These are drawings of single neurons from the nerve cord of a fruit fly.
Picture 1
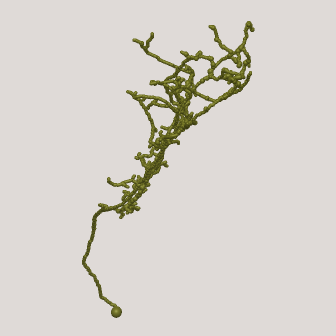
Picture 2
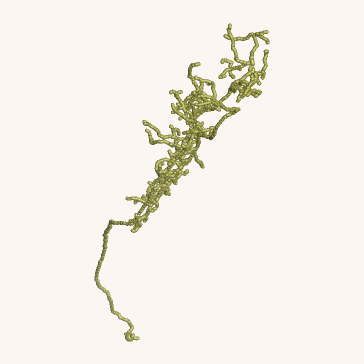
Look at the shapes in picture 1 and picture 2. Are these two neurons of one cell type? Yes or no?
yes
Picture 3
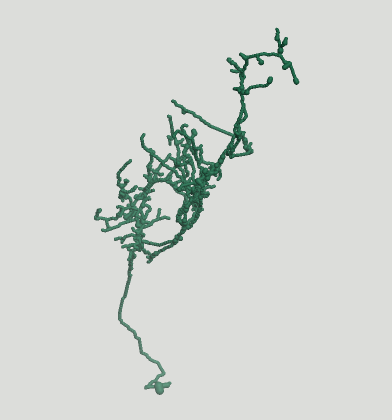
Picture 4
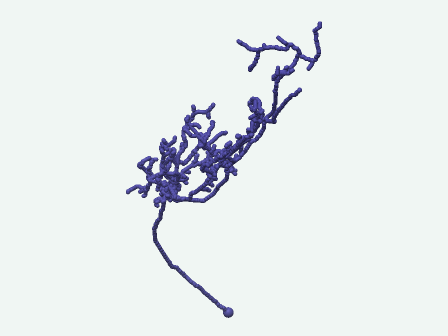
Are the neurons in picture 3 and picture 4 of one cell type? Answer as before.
yes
